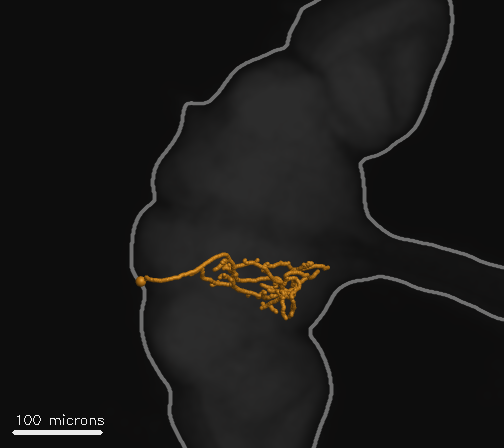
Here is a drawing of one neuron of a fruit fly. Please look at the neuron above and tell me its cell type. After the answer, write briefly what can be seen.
Its cell type is PS023. This is a central-brain intrinsic neuron. It lies in the brain. From left to right in the picture it spans about 200 microns.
